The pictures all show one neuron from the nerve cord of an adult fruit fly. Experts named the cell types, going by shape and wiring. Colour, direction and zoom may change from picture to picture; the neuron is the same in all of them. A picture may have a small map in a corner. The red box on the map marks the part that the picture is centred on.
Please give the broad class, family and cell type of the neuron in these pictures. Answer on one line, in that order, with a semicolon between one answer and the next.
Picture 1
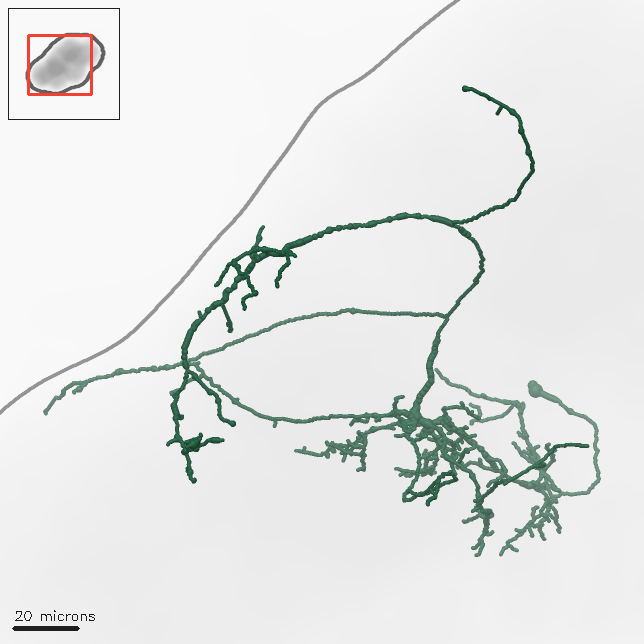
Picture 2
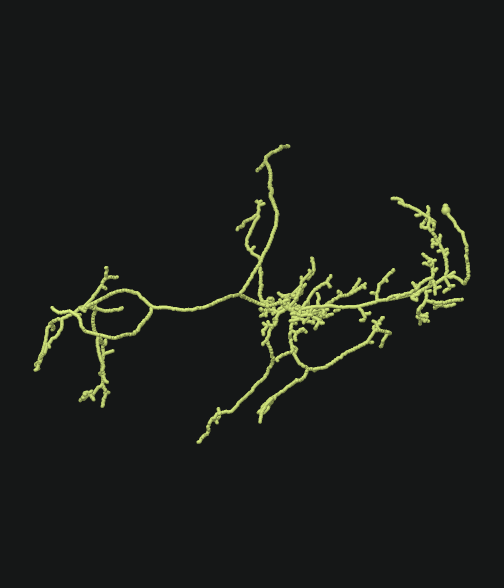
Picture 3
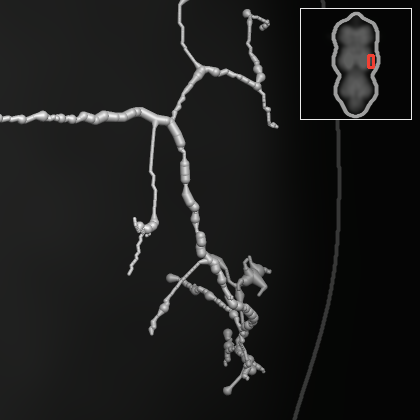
nerve-cord intrinsic neuron; hemilineage 18B; IN18B038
